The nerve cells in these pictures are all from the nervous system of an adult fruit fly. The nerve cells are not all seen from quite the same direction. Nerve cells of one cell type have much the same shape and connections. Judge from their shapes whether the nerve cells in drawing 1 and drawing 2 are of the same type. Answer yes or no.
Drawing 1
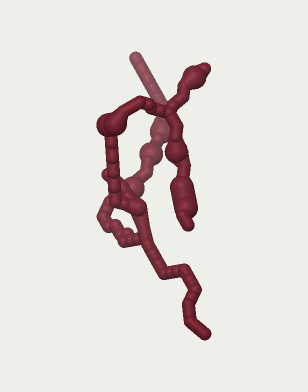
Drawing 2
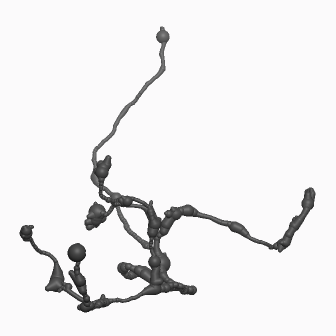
yes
